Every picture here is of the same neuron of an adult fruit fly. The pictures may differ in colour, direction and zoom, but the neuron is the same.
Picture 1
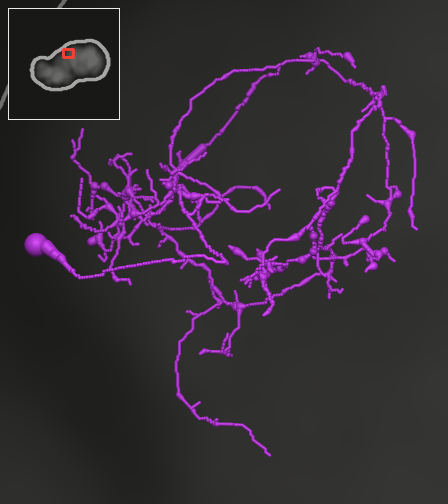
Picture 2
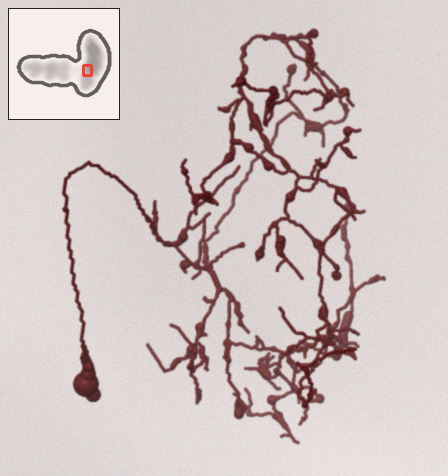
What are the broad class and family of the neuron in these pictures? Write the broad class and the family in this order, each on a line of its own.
central-brain intrinsic neuron
hemilineage LHp1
